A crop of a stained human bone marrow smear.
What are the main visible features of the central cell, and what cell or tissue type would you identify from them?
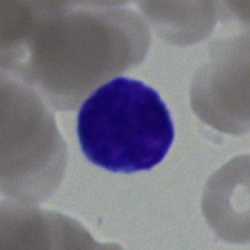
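Dark purple stain fills almost the whole cell, leaving no clear rim of cytoplasm. The outline, next, is round and smooth. The chromatin is dense and dark, with faint mottling. No nucleolus can be seen. This cell is a lymphocyte.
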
